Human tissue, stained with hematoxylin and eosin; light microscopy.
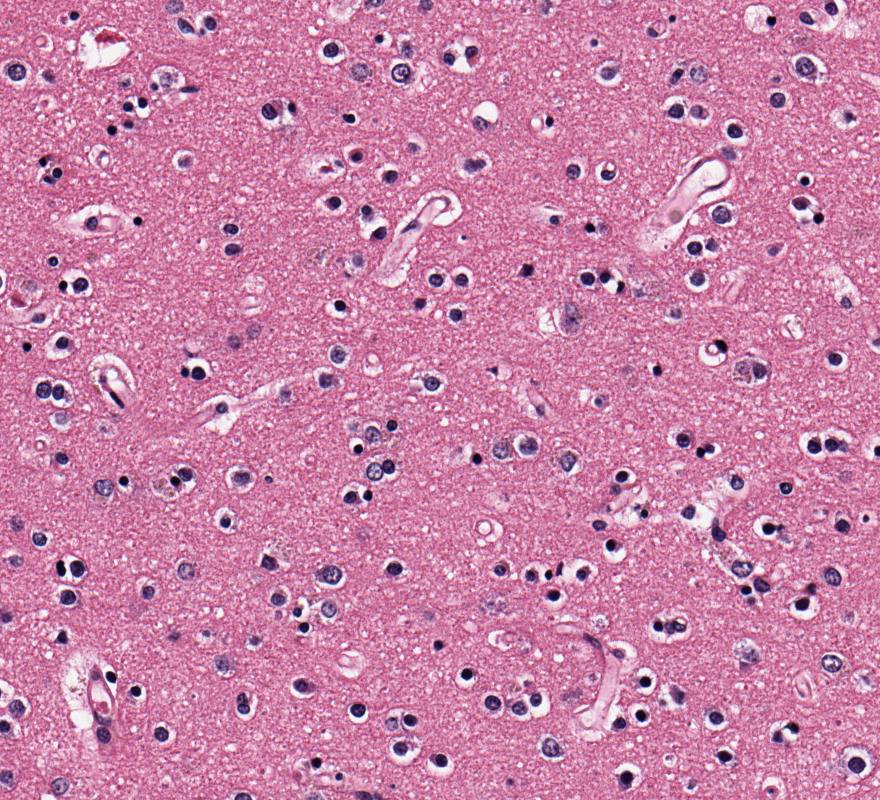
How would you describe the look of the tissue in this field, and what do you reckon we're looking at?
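It's all uniform pink, finely fibrillary neuropil, cells spread evenly through it, no layering or units, and the background is finely vacuolated with lots of tiny clear spaces. Most cells are small, with round dark-staining nuclei and scant visible cytoplasm. The few bigger ones, like the one right of centre, are neurons: pale vesicular nuclei, a visible nucleolus, a rim of pinkish-purple cytoplasm. This is cerebral cortex.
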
